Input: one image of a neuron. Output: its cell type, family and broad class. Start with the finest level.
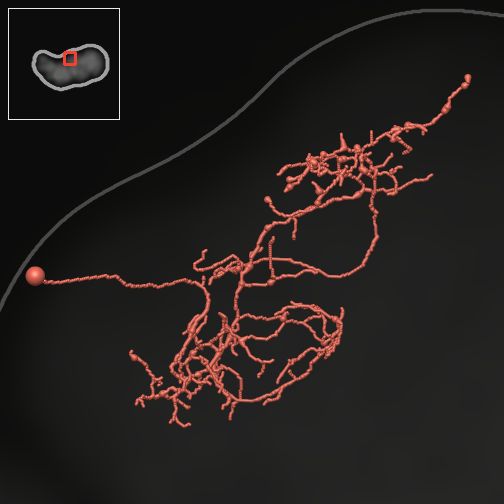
CB1326; hemilineage LHp3; central-brain intrinsic neuron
